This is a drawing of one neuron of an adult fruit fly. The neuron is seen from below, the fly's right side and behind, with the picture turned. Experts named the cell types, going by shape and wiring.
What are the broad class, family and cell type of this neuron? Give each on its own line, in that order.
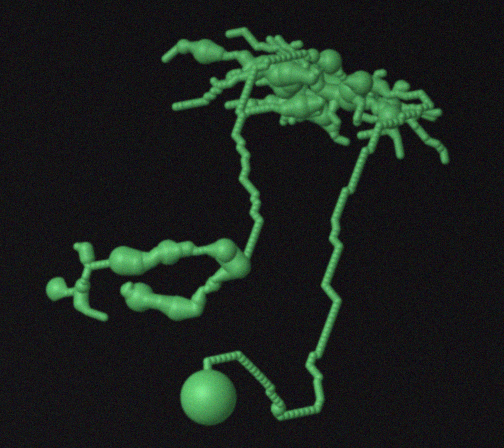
optic-lobe intrinsic neuron
T
T5d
